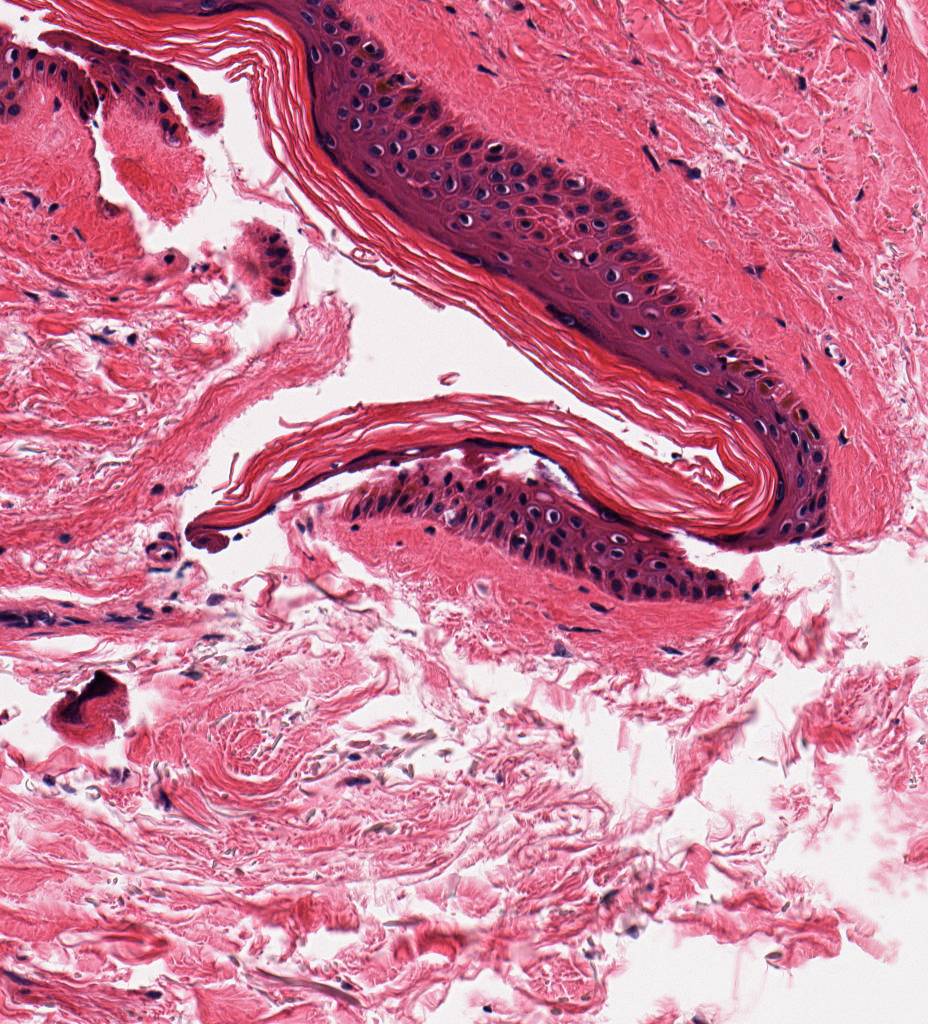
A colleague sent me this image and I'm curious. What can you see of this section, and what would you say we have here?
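Stratified squamous epithelium crosses upper middle of field, folding back on itself near right. Surface facing central cleft: thick, compact, layered pink keratin. Epithelial base largely flat, no rete ridges. Stroma upper right, above upper epithelial limb: dense pink collagen. Name: skin of the lower leg.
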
